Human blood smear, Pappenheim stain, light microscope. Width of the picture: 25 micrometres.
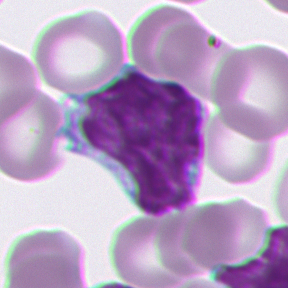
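Typical lymphocyte at the centre of a stained peripheral blood smear. The nucleus fills most of the cell and has an irregular, angular outline. The cytoplasm is scant and pale blue, lying mostly on the left side of the nucleus, where its edge is ragged rather than smooth.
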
